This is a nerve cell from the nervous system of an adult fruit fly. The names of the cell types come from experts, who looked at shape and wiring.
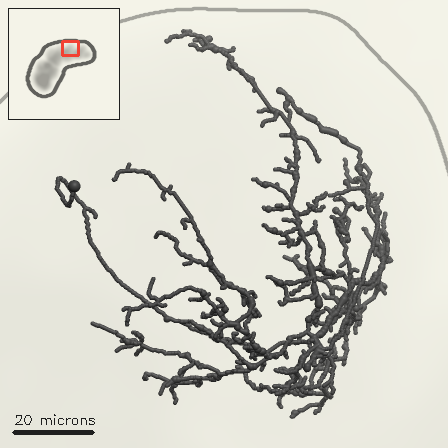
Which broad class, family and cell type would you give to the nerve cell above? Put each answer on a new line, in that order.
nerve-cord intrinsic neuron
hemilineage 08A
IN08A031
